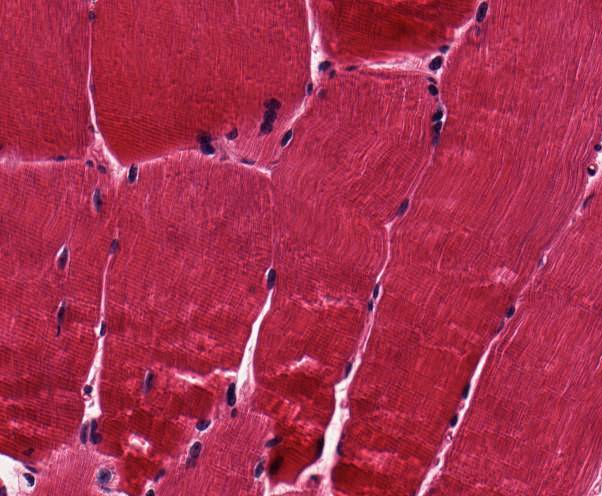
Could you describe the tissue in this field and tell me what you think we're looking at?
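First, fine transverse cross-striations run across the fibres throughout the field. Second, the nuclei lie at the fibre edges along the pale seams, not in the fibre centres. Third, those nuclei are dark purple and elongated. Fourth, the fibre cytoplasm stains a deep pink-red. The tissue is skeletal muscle.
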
